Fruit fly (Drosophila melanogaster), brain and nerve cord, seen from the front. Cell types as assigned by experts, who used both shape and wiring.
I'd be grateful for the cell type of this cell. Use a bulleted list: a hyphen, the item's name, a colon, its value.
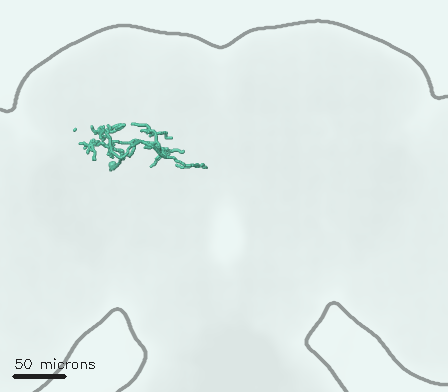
- cell type: CL272_b1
